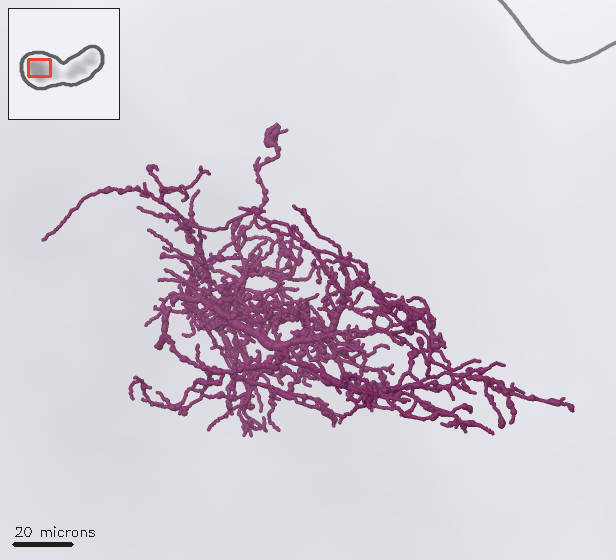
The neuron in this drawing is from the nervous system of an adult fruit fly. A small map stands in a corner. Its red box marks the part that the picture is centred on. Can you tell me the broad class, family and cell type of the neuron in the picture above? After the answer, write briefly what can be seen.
It is a central-brain intrinsic neuron. Its family is hemilineage SMPpv2_ventral. Its cell type is PS180. From left to right in the picture it spans about 190 microns. The picture shows more than a hundred branch ends.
